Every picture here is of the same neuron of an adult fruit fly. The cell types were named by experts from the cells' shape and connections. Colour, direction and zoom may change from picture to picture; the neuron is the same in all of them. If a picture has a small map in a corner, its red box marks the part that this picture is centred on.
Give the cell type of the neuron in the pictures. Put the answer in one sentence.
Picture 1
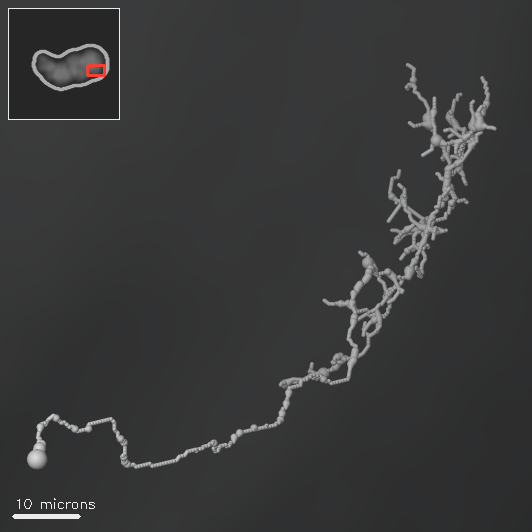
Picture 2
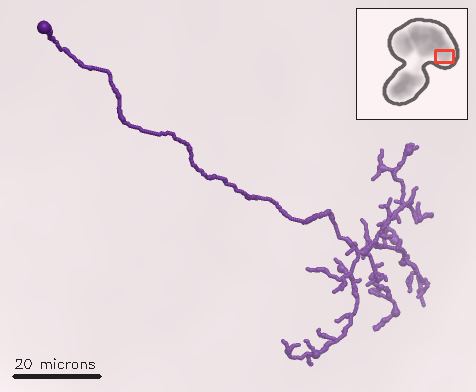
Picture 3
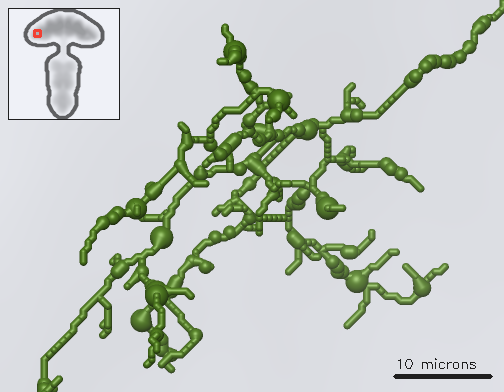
The cell type is Cm15.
